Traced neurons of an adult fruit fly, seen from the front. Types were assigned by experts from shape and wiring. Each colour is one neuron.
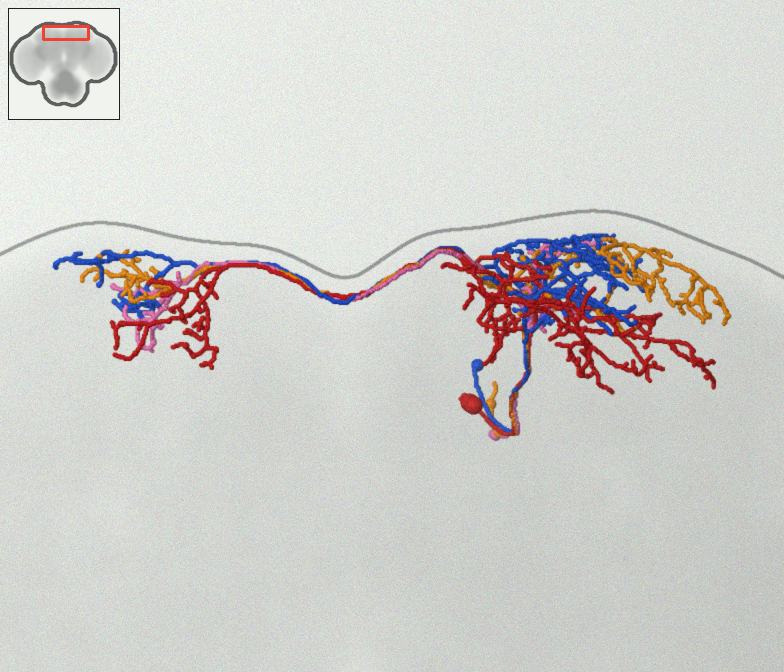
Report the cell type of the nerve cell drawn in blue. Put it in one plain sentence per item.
The cell type is SLP405_b.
